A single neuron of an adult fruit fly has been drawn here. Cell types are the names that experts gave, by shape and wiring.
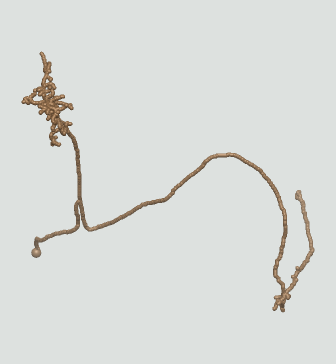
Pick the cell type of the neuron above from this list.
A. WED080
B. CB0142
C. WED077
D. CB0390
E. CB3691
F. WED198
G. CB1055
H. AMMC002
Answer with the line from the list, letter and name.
F. WED198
